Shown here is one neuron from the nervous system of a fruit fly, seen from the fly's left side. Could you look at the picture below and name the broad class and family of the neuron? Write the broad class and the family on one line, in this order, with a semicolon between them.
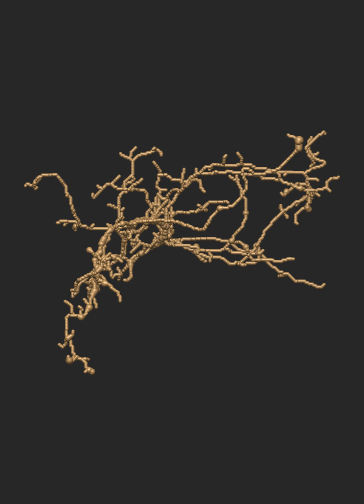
nerve-cord intrinsic neuron; hemilineage 21A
